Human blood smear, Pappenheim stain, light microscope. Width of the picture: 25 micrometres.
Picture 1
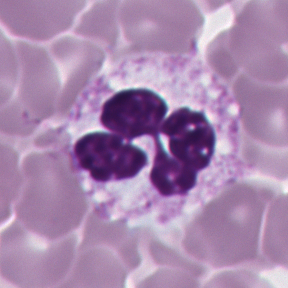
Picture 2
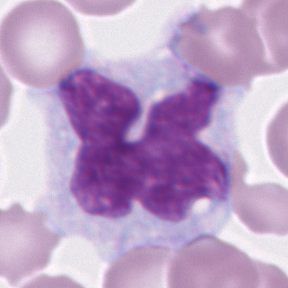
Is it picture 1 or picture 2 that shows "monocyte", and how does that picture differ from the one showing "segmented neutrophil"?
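Picture 1 shows the segmented neutrophil; picture 2 shows the monocyte. The clearest difference lies in the nucleus: in picture 1 it is split into separate lobes linked by thin strands, while in picture 2 a narrow cleft cuts into it from its top edge.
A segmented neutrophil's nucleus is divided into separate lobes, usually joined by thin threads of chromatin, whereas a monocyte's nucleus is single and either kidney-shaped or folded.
The chromatin of the neutrophil's lobes is dense, dark purple and clumped. The cytoplasm differs as well: abundant and very pale in picture 1, abundant and pale grey-blue in picture 2.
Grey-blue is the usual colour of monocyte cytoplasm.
Picture 1's cytoplasm holds fine, small pinkish-violet granules, while picture 2's shows no coarse or prominent granules.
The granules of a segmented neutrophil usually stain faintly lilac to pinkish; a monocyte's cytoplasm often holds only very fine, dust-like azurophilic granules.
Picture 2 also has a small clear vacuole at the lower right edge of the nucleus.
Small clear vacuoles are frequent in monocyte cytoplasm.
Both cells have a roughly round outline, and neither shows nucleoli.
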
